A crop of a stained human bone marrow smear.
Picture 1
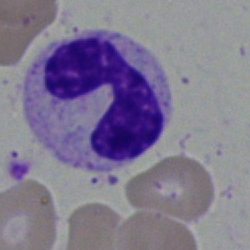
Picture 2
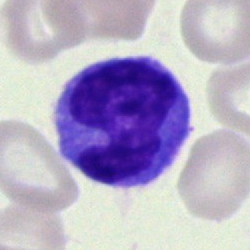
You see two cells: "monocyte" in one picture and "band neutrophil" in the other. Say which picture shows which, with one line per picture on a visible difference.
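Picture 1 is a band neutrophil. The cytoplasm is plentiful and pale lilac.
Picture 2 is a monocyte. The nucleus fills most of the cell.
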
